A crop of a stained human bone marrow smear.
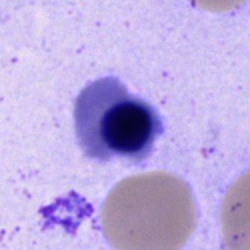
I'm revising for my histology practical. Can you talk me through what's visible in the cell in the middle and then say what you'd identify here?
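I notice the nucleus is off-centre, toward the lower right. Its chromatin looks very dark and dense, with no visible pattern inside. Pale greyish-blue cytoplasm is broad on the upper left, only a thin rim on the lower right. I'd call this an erythroblast.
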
